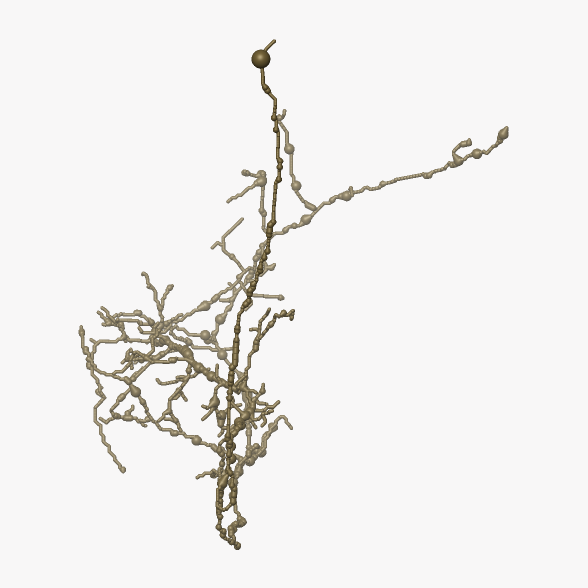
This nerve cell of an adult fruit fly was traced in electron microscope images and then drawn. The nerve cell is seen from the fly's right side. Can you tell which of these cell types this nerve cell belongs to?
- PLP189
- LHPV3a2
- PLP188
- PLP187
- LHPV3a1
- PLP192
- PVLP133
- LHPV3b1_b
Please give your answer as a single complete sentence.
The nerve cell has PLP188 as its cell type.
